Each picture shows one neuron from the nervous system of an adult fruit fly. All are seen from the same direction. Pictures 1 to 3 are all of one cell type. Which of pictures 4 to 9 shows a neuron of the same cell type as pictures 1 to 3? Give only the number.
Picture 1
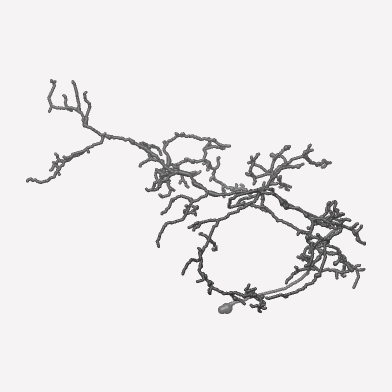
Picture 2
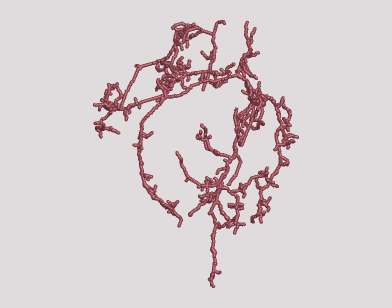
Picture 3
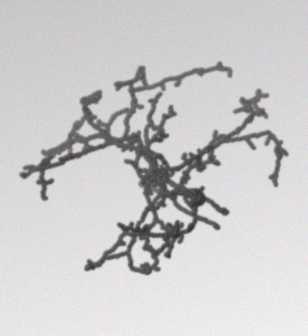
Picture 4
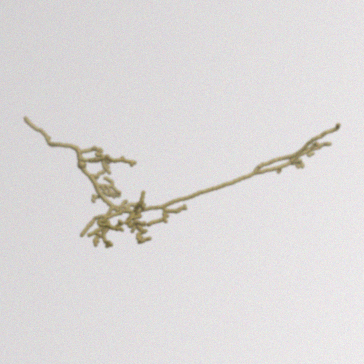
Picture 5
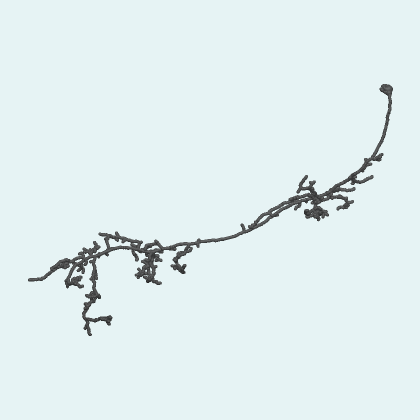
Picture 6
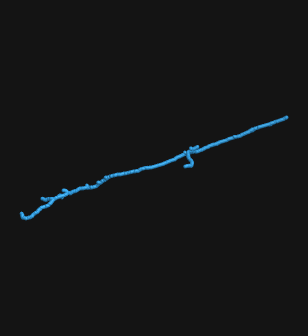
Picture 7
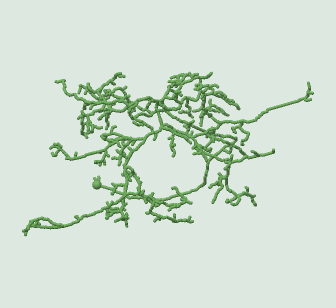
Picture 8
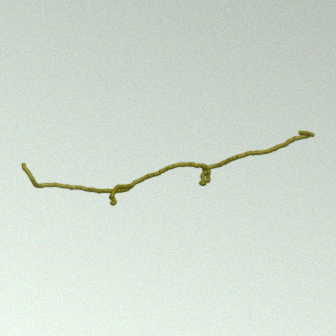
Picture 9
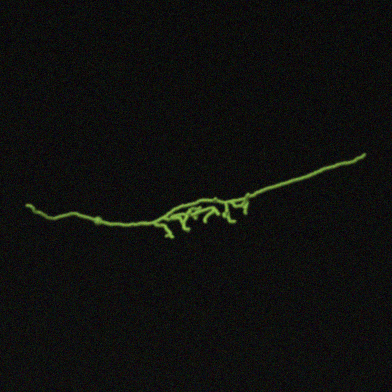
7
